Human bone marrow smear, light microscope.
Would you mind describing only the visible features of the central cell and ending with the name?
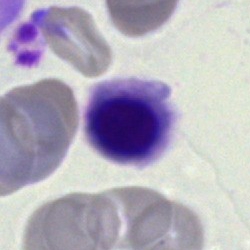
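Nuclear chromatin is dark and densely condensed throughout. No nucleoli are visible. The cytoplasm shows no granules. A small, blunt bulge of cytoplasm projects from the upper right edge. The cell is an erythroblast.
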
